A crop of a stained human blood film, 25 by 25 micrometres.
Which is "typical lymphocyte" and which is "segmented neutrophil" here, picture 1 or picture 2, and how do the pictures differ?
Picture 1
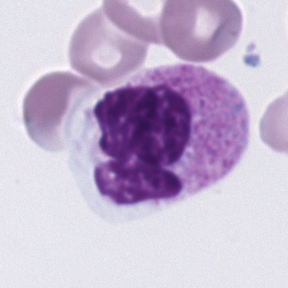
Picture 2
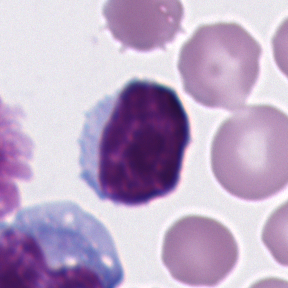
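Segmented neutrophil in picture 1, typical lymphocyte in picture 2. Nucleus: in picture 1, a deep cleft on the left side splits it into a larger upper part and a smaller lower part; in picture 2, it is a single oval mass without lobes or deep indentations. Chromatin: dark purple and coarsely clumped in picture 1; in picture 2 the nucleus stains dark purple throughout. Cytoplasm colour: pinkish-lilac over most of picture 1, with a rim of pale bluish-white cytoplasm bordering the nucleus on the left; pale greyish blue in picture 2. Cytoplasm position: mostly to the right of the nucleus in picture 1; a crescent mainly on the left side in picture 2. Granules, picture 1: fine pink-purple granules fill the cytoplasm on the right side of the cell.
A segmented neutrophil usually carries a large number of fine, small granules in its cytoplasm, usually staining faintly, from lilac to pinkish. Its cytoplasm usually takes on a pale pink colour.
Size, picture 2: cell about 11 micrometres across; nucleus about 11 by 8 micrometres, filling about 80% of the cell's area.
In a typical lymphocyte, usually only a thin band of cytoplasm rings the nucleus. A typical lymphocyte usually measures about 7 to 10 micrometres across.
Edge: slightly irregular with small bumps on the left in picture 2; red cells touch the upper left edge of the cell in picture 1.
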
